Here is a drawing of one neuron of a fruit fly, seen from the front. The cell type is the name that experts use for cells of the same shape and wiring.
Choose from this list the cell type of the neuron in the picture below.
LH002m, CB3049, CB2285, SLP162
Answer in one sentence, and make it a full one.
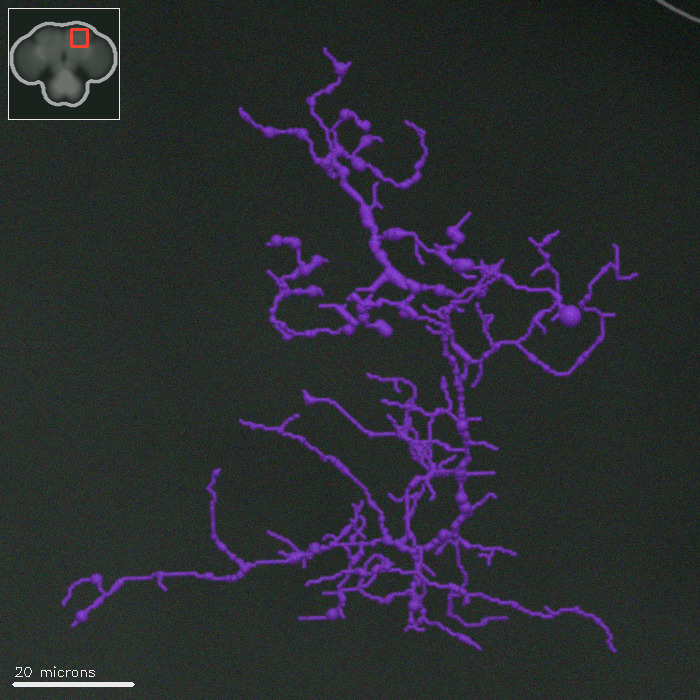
Of the cell type CB2285 is this neuron.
